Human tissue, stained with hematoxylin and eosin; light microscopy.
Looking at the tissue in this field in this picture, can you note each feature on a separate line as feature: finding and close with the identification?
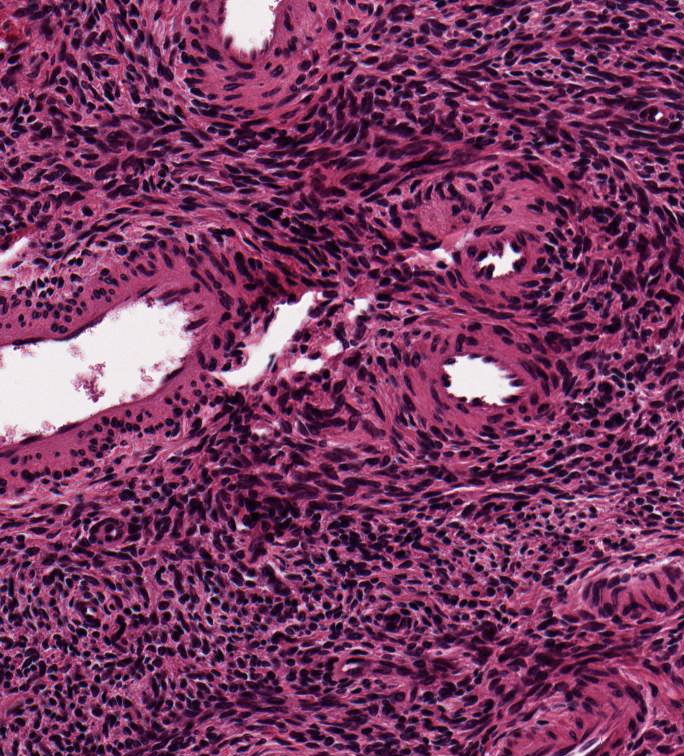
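Stroma: densely cellular, closely packed spindle cells with little matrix between them
Whorls: spindle cells in concentric rings around small round lumens, just right of centre
Nuclei: dark, oval to spindle-shaped, scant cytoplasm around them
Fat cells: none, you'll notice, anywhere in the field
Name: ovary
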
